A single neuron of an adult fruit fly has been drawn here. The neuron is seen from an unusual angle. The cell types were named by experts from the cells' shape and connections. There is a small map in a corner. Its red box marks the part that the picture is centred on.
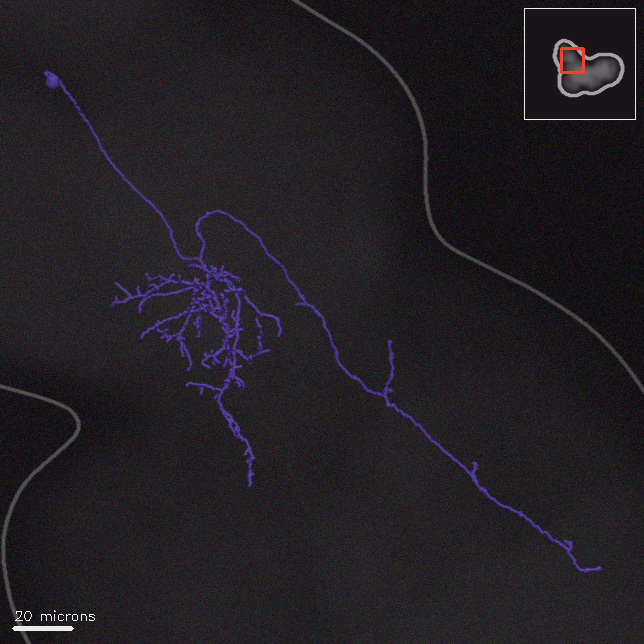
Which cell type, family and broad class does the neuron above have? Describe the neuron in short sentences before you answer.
Its cell body lies at the upper left of the picture. From left to right in the picture it spans about 190 microns. The picture shows dozens of branch ends. The cell type is IN07B092_a. The family is hemilineage 07B. It is a nerve-cord intrinsic neuron.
